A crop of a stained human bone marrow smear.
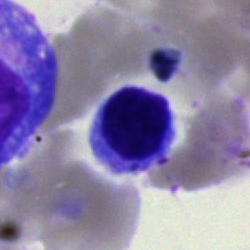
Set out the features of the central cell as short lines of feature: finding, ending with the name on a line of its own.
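Outline: roughly round
Nucleus: fills most of the cell
Chromatin: dense, dark purple throughout
Cytoplasm: thin blue rim, widest along the lower side
Name: lymphocyte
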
